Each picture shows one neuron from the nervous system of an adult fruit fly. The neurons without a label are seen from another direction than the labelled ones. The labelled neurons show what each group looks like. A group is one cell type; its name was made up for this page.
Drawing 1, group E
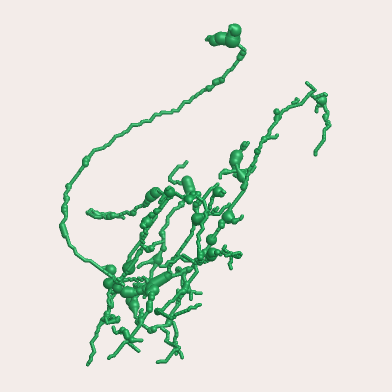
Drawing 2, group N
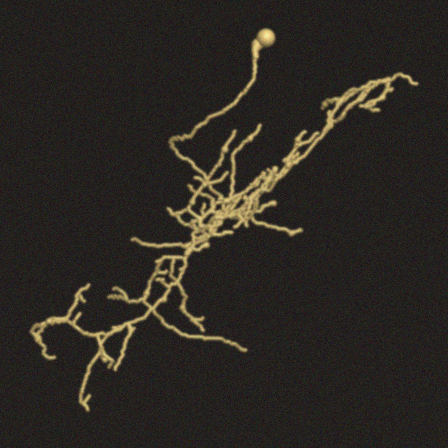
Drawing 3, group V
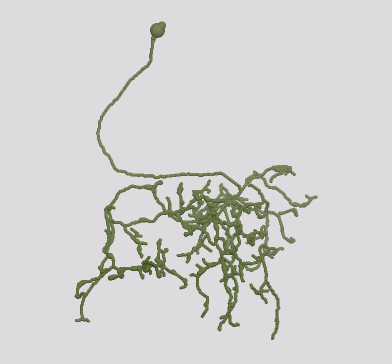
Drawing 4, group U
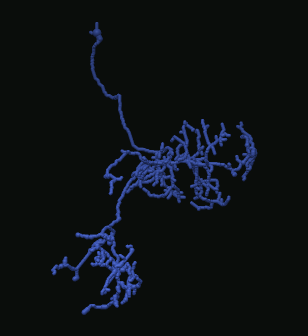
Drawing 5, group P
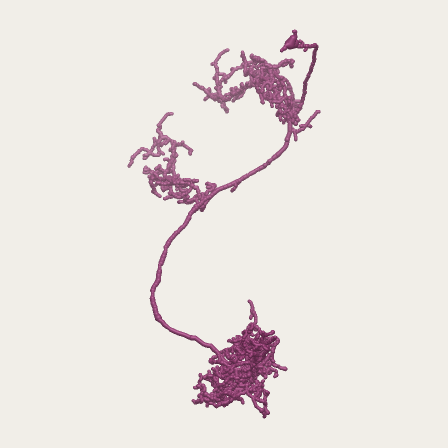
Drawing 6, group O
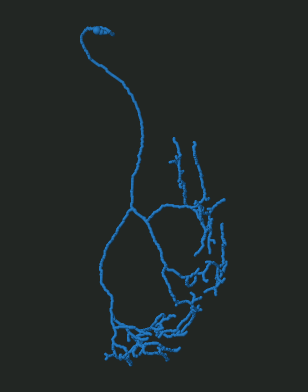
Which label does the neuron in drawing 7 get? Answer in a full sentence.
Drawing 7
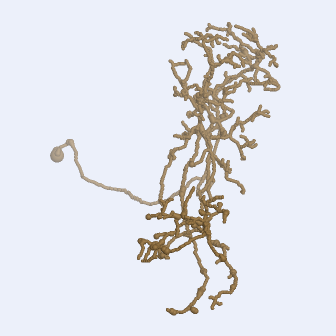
It belongs to group U.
